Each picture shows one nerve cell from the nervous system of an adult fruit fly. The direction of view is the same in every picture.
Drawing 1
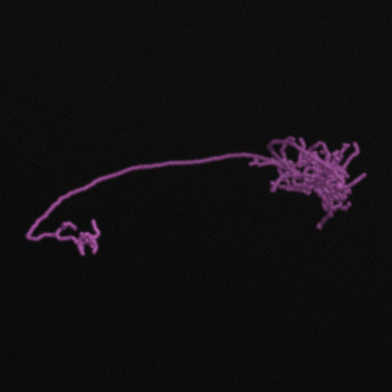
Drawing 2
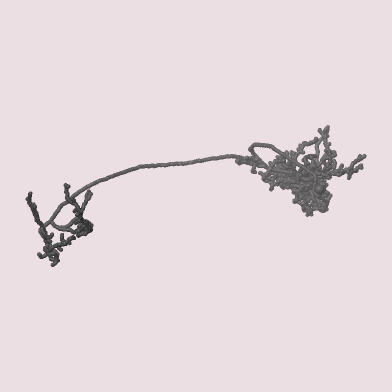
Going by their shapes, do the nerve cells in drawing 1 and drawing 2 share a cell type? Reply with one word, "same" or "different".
same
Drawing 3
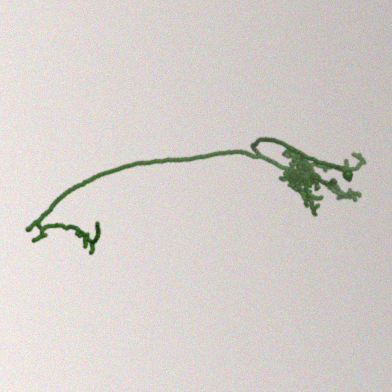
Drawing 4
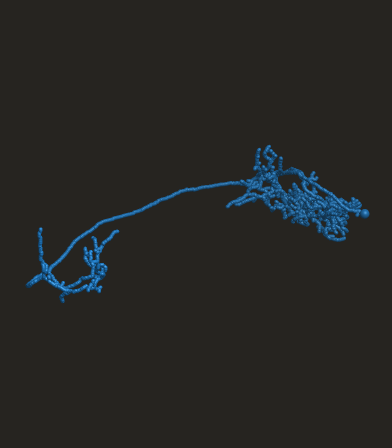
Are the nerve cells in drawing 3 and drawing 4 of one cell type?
different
